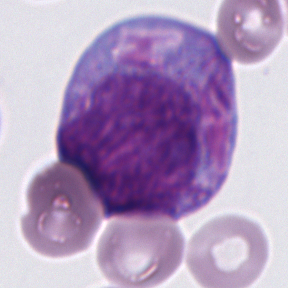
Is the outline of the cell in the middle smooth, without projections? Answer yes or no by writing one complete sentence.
Yes, the outline of the cell is smooth.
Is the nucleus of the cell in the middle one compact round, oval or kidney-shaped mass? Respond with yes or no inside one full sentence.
Yes, there is a single compact nucleus of round, oval or kidney shape in the cell.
